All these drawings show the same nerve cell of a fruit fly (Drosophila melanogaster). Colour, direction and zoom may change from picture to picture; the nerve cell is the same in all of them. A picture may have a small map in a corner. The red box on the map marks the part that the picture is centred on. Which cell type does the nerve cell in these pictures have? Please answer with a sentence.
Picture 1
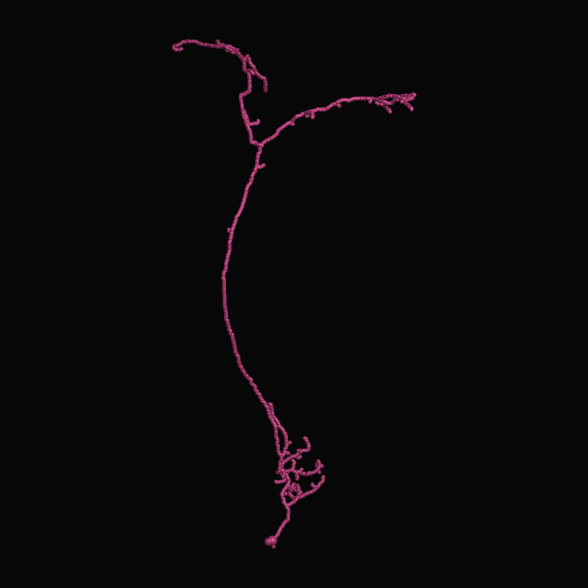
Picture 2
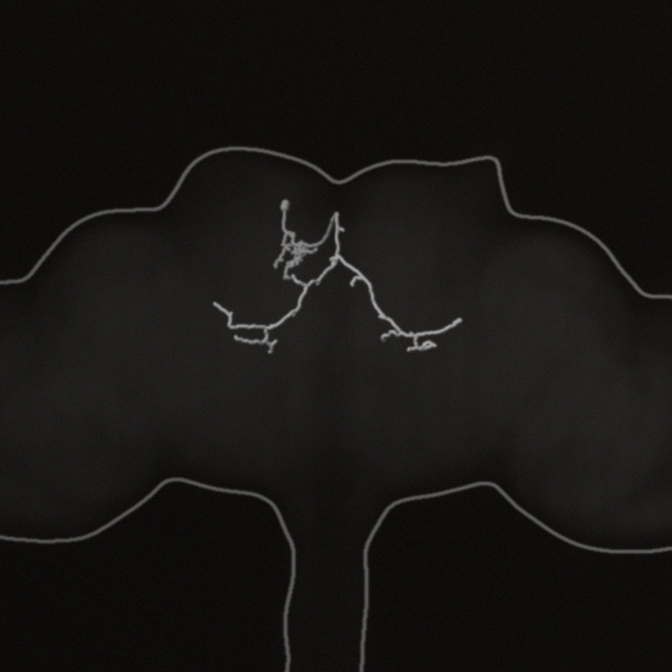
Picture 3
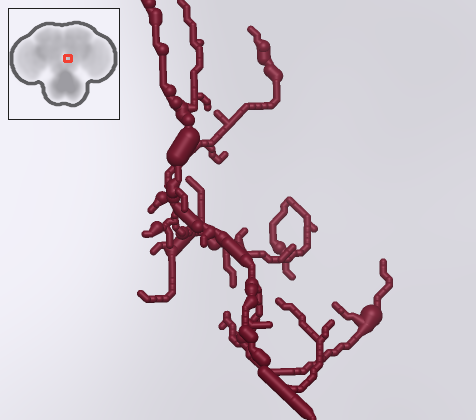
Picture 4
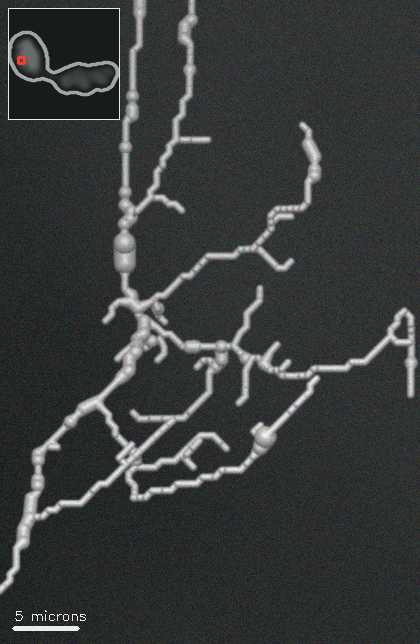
The cell type is CB1024.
